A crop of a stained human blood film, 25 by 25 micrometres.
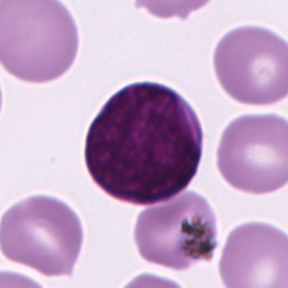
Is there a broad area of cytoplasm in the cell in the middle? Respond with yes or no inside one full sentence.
No, the nucleus fills most of this cell.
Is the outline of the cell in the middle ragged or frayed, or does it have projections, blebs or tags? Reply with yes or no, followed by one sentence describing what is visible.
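No. The cell's outline is smooth and almost round.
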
